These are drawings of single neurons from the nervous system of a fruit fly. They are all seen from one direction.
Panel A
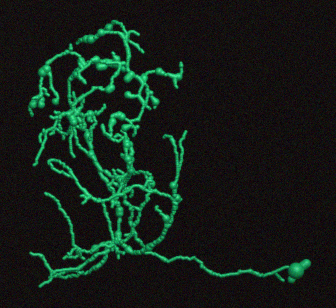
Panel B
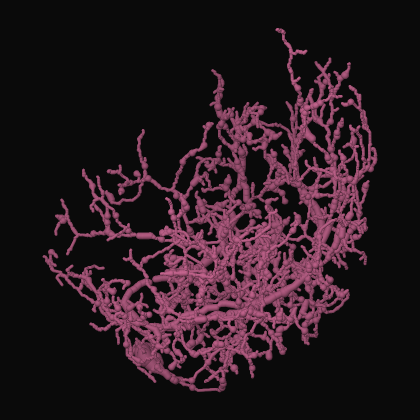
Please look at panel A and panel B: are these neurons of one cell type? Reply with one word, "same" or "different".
different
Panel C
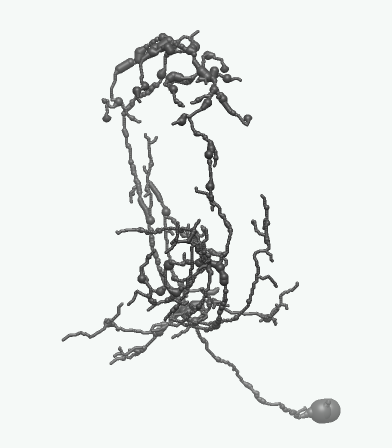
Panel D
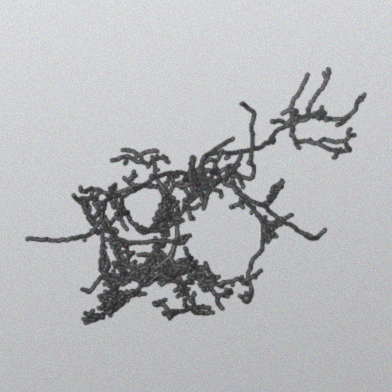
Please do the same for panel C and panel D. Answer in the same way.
different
